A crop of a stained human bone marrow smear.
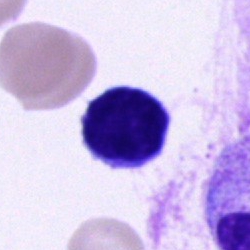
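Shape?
Round.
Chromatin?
Dense, deep blue-purple.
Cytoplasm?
Scarcely visible around the nucleus; no granules in the cell.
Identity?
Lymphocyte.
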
